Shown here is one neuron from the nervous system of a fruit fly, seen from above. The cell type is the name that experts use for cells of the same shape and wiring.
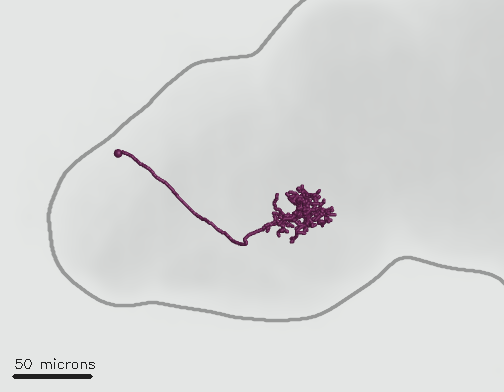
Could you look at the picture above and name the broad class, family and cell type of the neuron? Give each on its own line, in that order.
optic-lobe intrinsic neuron
Tm
Tm24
